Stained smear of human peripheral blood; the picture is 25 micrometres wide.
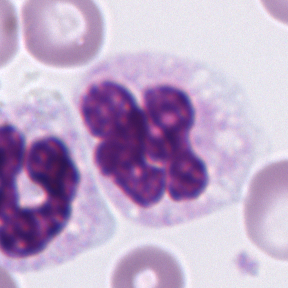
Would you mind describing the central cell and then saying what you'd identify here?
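Chromatin dark purple, coarsely clumped. No nucleoli visible. Cytoplasm with only fine, faint granules; no large orange granules. Cell surface without projections. Segmented neutrophil.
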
